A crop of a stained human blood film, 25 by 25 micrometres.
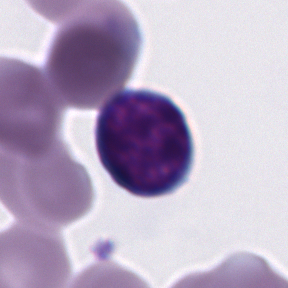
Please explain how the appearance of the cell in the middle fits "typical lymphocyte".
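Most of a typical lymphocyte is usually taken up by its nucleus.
That fits this typical lymphocyte, since the cytoplasm is at most a very thin rim around the nucleus. Its outline is round to slightly oval and smooth, and the surface has no projections. The chromatin is dark purple and coarsely clumped, with small lighter patches between the clumps.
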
